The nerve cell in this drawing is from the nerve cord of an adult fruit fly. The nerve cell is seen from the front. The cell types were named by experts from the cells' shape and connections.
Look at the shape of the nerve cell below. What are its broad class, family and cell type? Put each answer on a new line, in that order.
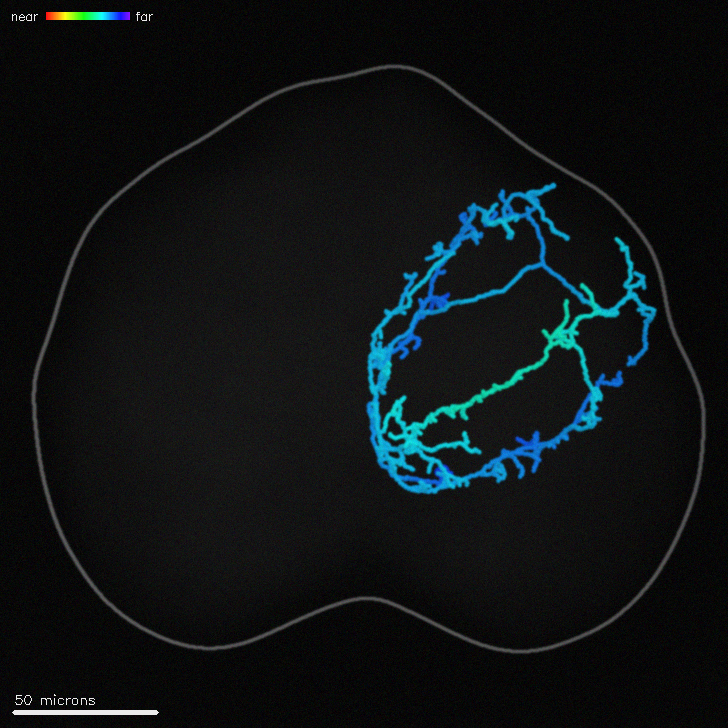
nerve-cord intrinsic neuron
hemilineage 04B
IN04B068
